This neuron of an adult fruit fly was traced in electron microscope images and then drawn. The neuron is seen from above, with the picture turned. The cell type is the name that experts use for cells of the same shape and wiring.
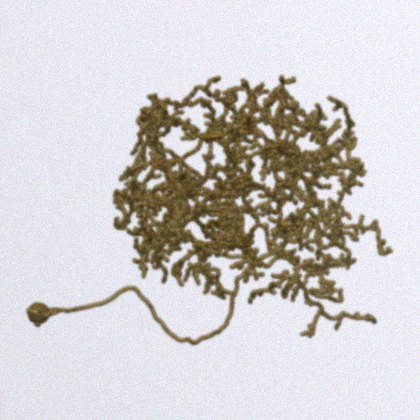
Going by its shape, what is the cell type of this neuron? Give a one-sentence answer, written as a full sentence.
The cell type that this neuron has is AVLP401.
